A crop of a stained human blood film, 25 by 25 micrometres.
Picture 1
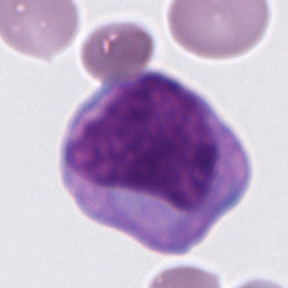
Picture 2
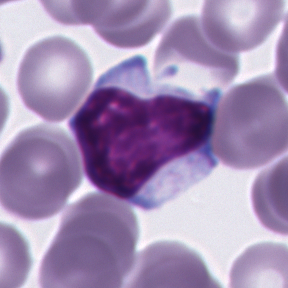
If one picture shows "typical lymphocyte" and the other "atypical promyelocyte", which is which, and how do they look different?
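The first picture is the atypical promyelocyte, and the second is the typical lymphocyte. In the first, the centre cell has an irregular, somewhat angular outline and is about 16 micrometres across. Its nucleus is about 13 micrometres across, sits toward the top and takes up about 60% of the cell's area, with a broad dent along its lower edge that gives it a kidney shape.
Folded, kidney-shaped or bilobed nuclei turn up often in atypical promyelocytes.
You won't find distinct granules or vacuoles in its cytoplasm, and a red cell touches its upper edge.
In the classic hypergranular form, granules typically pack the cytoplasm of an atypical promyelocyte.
Over in the second picture, the nucleus is one unlobed mass that fills most of the cell, with a modest rim of cytoplasm left around it. Its chromatin is dense, dark purple and coarsely clumped. The cytoplasm is pale blue, turning a deeper blue toward its outer edges, and has no distinct granules.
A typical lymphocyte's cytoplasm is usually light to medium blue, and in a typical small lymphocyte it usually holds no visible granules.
The clearest difference is the nucleus: indented and kidney-shaped in the atypical promyelocyte, a single unlobed mass in the typical lymphocyte. Neither cell shows distinct granules in its cytoplasm, so that doesn't separate them here.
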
